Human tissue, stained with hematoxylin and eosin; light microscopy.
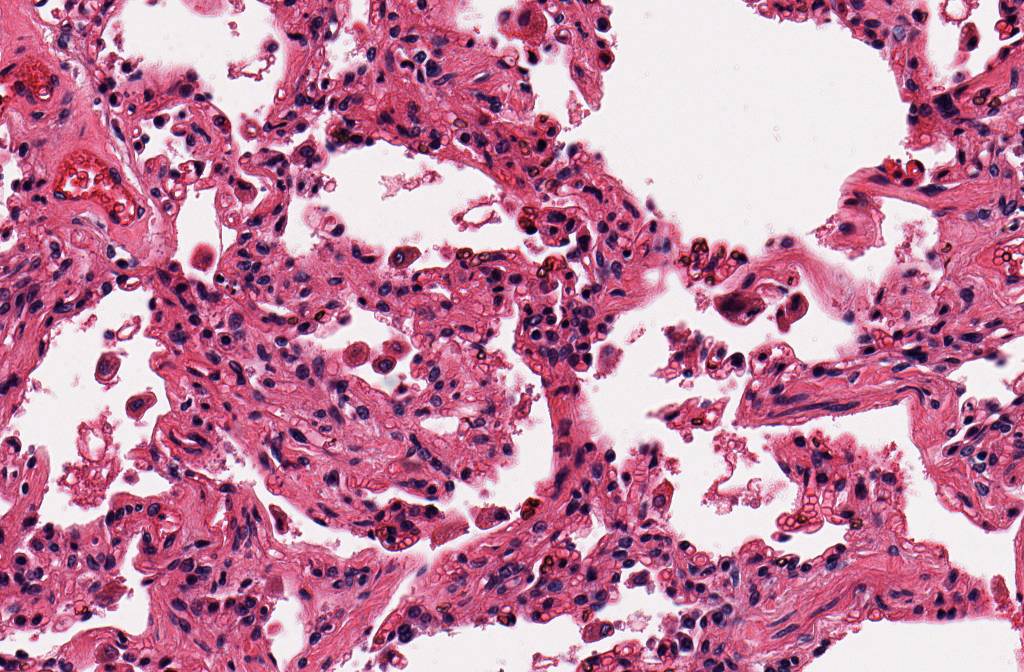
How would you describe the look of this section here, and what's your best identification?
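Notice the walls, widened by pink fibrous stroma with scattered spindle-shaped and round dark nuclei. Many wall surfaces have plump cuboidal cells with round dark nuclei rather than a flat lining. Rounded single cells with abundant pink cytoplasm float free in the spaces, at the left edge and centre-right for instance. Upper left, small vessels packed with red blood cells sit in the thickened tissue. It's lung.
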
